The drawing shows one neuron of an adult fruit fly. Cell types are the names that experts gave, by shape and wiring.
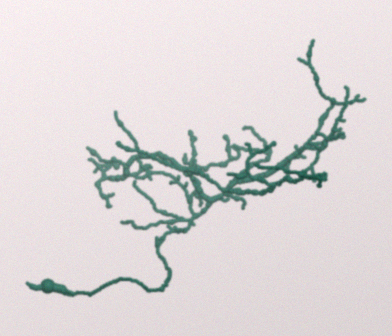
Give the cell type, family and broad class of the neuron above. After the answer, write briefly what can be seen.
The cell type is IN13B041. The family is hemilineage 13B. Its broad class is nerve-cord intrinsic neuron. Its cell body lies at the lower left of the picture. The picture shows dozens of branch ends.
